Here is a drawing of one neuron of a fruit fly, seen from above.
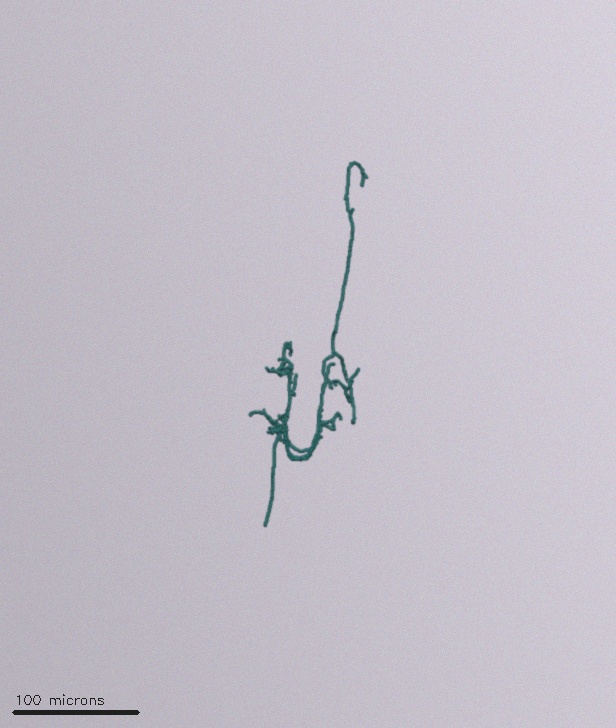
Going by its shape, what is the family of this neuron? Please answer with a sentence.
The family is hemilineage 06A.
